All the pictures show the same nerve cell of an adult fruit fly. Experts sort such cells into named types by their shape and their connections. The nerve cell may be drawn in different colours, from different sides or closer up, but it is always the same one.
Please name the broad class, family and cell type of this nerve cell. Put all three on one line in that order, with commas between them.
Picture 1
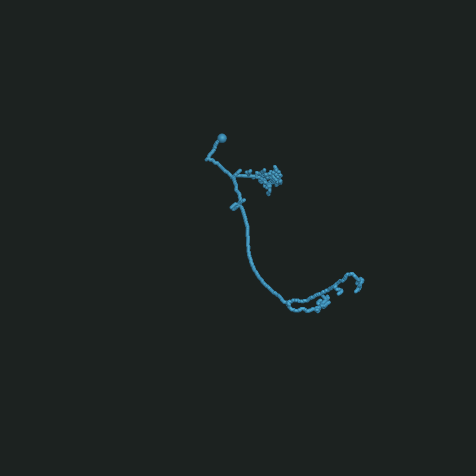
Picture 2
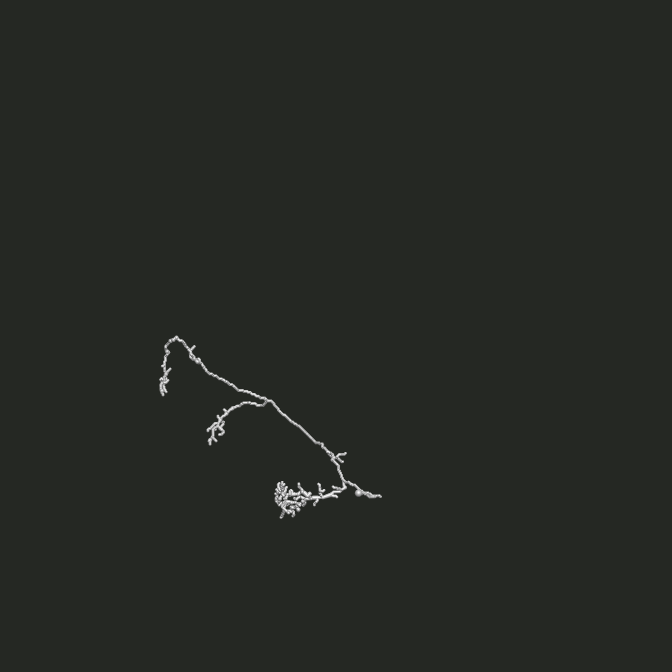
optic-lobe intrinsic neuron, TmY, TmY9b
